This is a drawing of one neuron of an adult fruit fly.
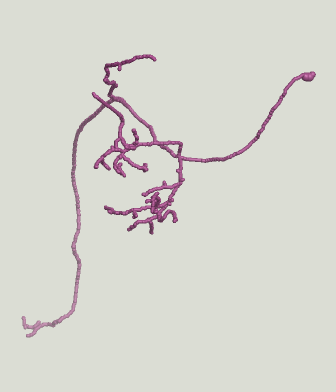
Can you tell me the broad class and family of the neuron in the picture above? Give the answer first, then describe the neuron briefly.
This is a central-brain intrinsic neuron. The family is hemilineage ALl1_ventral. Its cell body lies at the upper right of the picture. In this view it is about as wide as it is tall.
